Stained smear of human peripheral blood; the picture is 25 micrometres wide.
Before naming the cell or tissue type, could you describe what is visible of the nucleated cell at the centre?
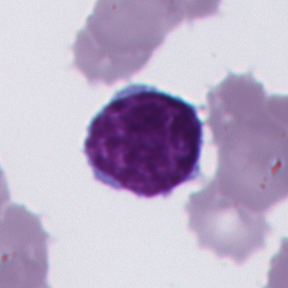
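Starting with the nucleus, it is round in outline, about 10 micrometres across, and fills almost the whole cell. Next, the chromatin is dark purple and coarsely clumped. Last, the cytoplasm forms only a very thin pale blue rim around the nucleus. The cell is a typical lymphocyte.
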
